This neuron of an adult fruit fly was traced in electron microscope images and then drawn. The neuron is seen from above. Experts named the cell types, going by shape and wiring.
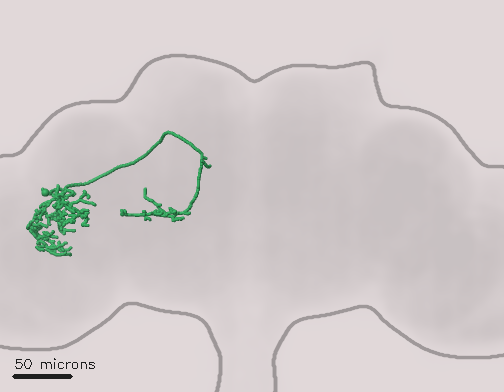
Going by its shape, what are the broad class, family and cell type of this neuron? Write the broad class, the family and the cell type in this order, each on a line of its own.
central-brain intrinsic neuron
hemilineage LHl2_dorsal
LHAD1b3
